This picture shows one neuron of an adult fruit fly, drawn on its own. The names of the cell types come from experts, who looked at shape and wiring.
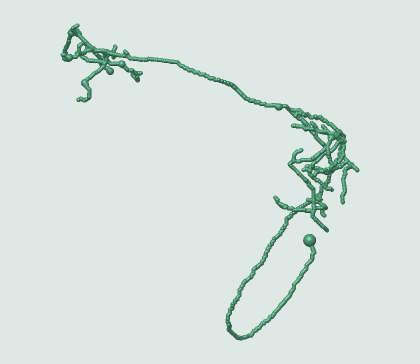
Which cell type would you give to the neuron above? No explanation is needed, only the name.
CB2047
